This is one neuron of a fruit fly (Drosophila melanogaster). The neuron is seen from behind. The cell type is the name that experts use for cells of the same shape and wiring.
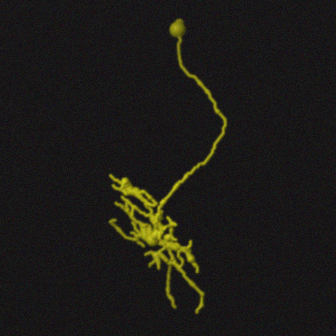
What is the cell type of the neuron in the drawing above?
Dm8b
